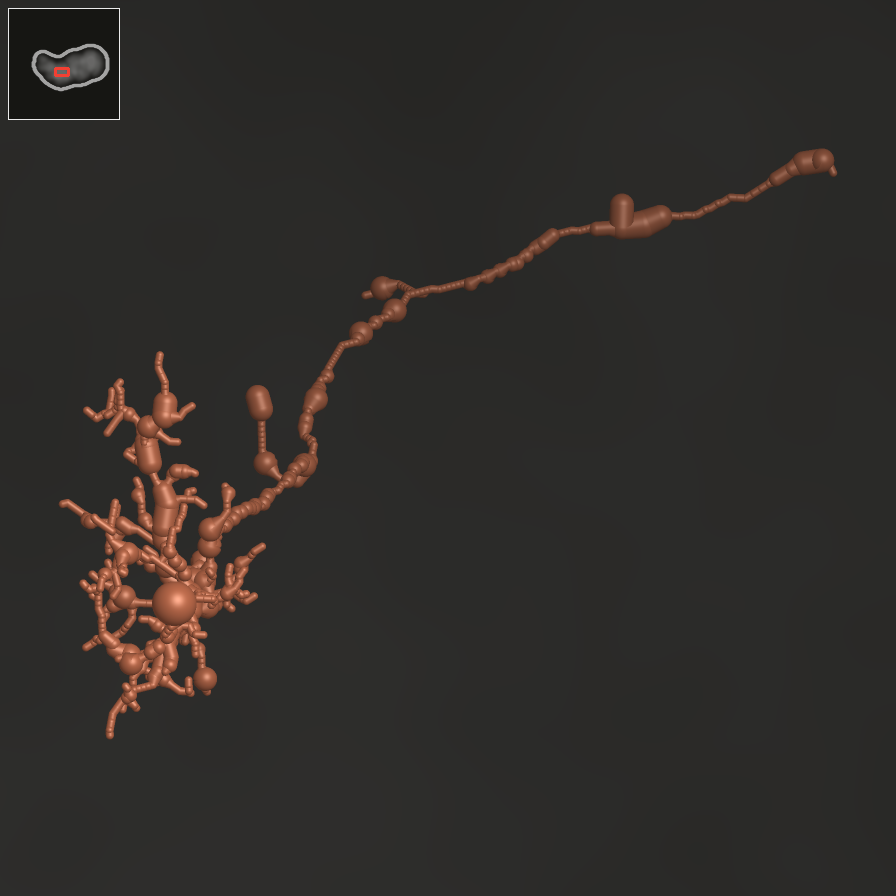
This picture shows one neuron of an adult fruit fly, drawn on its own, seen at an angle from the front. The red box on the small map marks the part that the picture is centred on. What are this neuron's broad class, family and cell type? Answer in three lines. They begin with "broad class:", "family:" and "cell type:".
broad class: optic-lobe intrinsic neuron
family: TmY
cell type: TmY3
